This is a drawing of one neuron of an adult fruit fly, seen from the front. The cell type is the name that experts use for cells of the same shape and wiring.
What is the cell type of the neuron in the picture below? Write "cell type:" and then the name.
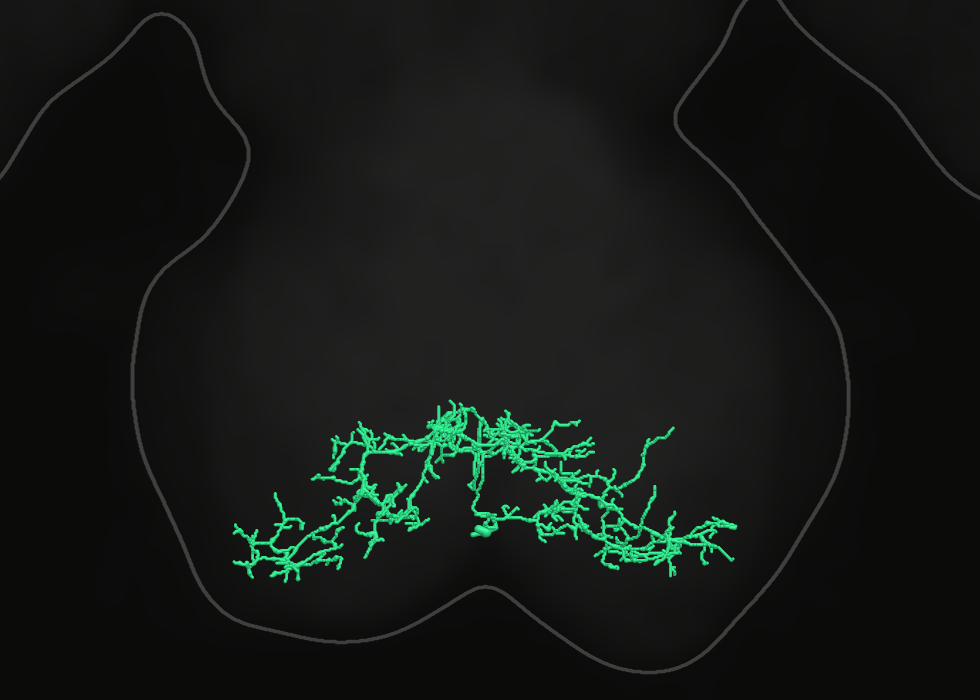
cell type: IN00A031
